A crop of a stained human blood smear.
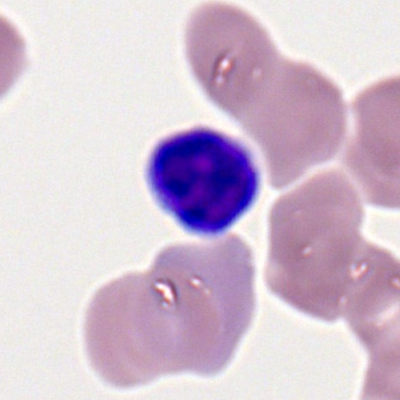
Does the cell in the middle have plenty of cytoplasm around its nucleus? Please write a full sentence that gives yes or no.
No, the cell does not have plenty of cytoplasm; its nucleus fills most of it.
